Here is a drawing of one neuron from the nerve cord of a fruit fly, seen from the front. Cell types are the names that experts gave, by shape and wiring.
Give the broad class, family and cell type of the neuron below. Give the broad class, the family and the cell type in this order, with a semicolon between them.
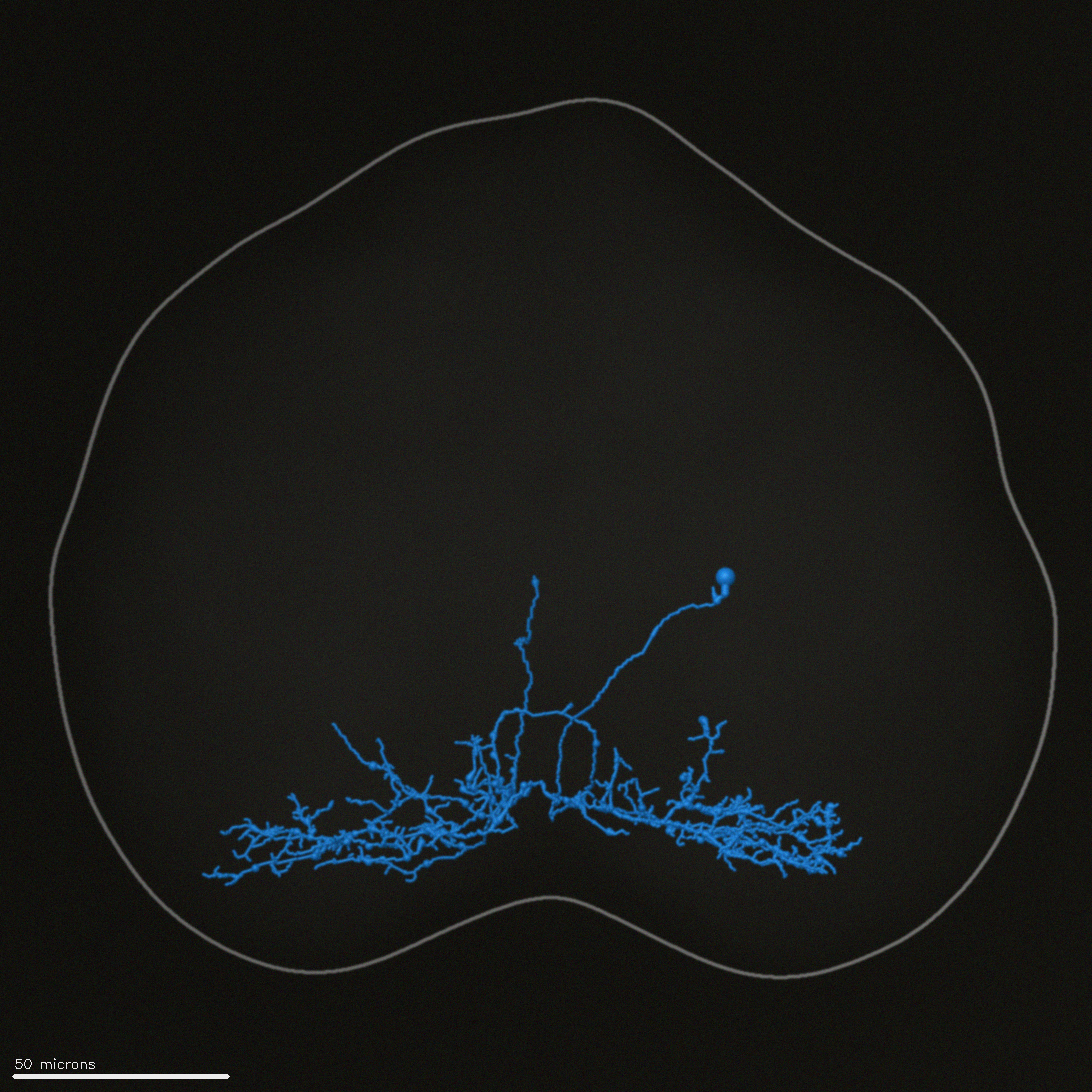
nerve-cord intrinsic neuron; hemilineage 09B; IN09B046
